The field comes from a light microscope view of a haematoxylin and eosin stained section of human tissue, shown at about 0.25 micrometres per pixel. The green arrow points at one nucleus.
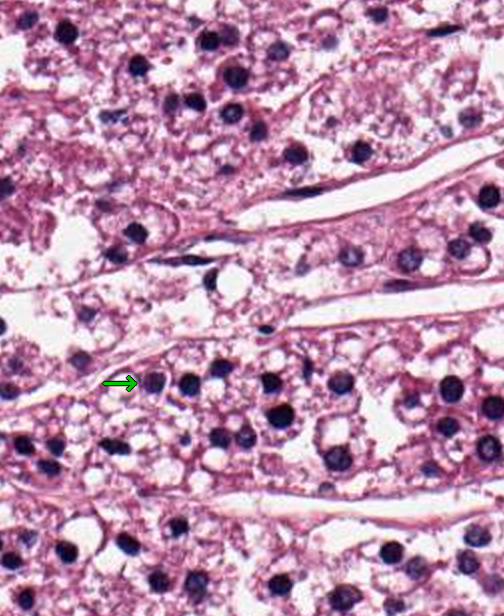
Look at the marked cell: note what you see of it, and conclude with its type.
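The nucleus is round to slightly oval, dark purple, and fairly evenly stained, with a smooth edge. The cytoplasm is pale pink and filled with many small clear vacuoles, giving it a foamy, bubbly look. The cell sits at the edge of a cord of cells, directly beneath a thin pink strand (a vessel wall) that runs diagonally across the field. It lies in a row with neighbouring cells whose dark round nuclei line up alongside it, parallel to that strand. It is an adrenal cortical cell.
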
